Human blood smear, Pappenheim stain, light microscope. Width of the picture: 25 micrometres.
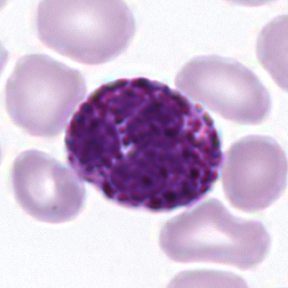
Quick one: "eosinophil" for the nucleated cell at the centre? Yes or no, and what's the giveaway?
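Decisive: the granules are coarse and dark purple, and they vary noticeably in size.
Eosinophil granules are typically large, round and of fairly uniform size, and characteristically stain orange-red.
Verdict: eosinophil does not fit; the cell is a basophil. Nucleus appears divided into lobes by pale clefts.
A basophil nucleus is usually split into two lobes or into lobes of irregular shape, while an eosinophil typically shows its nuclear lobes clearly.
Lobing therefore fits both names. Little clear cytoplasm shows between the granules.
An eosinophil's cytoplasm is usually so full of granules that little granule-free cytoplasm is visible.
That point fits eosinophil as well and decides nothing. Size about 14 by 11 micrometres.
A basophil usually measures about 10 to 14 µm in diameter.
Red cells lie close around it without overlapping.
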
